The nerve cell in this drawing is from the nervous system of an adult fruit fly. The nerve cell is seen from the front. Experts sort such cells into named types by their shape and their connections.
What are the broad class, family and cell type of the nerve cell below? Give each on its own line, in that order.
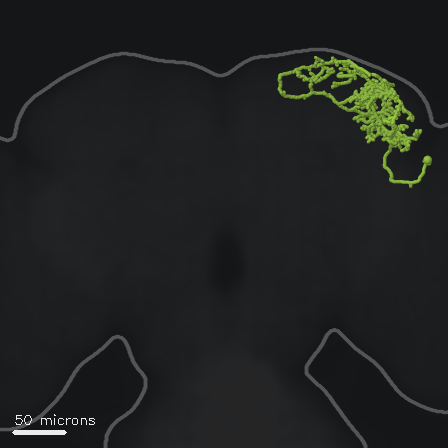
central-brain intrinsic neuron
LHAV
LHAV3a1_c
